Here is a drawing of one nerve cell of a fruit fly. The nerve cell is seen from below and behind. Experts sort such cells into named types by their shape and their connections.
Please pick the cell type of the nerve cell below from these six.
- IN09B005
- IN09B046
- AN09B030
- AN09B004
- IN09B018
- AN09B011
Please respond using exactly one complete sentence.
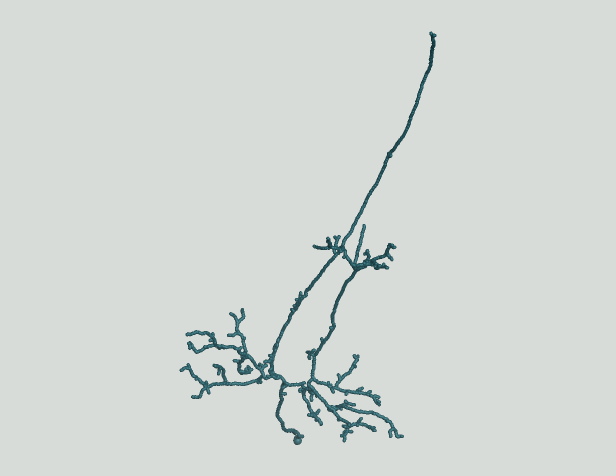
Regarding its cell type, the nerve cell is IN09B046.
